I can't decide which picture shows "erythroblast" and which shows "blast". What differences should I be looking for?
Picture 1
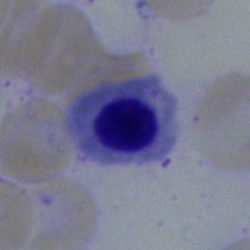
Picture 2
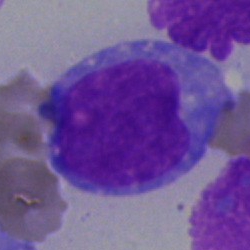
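In picture 1 you are looking at an erythroblast, and in picture 2 at a blast. Begin with the chromatin: in the erythroblast it is dense and dark purple throughout the nucleus, while in the blast it is deep purple but finely textured rather than coarsely clumped.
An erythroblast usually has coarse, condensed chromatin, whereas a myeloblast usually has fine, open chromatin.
Now compare the outlines: the erythroblast's is irregular and somewhat angular, and the blast's is smooth and oval. In the blast the nucleus fills most of the cell, whereas in the erythroblast a moderate rim of pale blue cytoplasm surrounds the nucleus on all sides.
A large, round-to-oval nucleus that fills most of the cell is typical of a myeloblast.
No nucleoli can be seen in the erythroblast's nucleus.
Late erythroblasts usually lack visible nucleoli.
Neither cell shows granules in its cytoplasm.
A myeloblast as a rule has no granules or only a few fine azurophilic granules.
Pale red cells press against the left and right edges of the blast.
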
